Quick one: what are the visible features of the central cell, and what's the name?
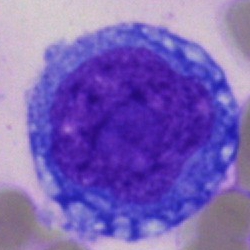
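Features: a roughly round outline and finely granular chromatin, not coarsely clumped. The cytoplasm holds many small clear vacuoles, with no granules to be seen. The cell is a blast.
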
